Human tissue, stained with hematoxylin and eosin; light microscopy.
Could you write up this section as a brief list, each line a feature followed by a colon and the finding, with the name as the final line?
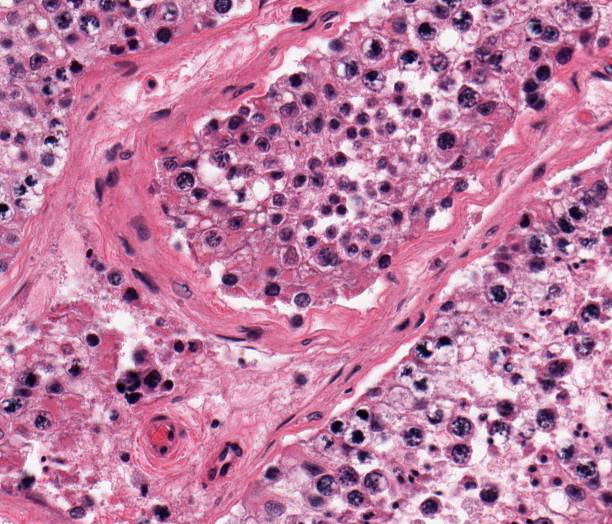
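Unit: rounded, packed with cells, upper centre, thick pink fibrous wall
Surroundings: similar cells filling the field on the left and right
Nuclei: in large cells within and around the unit, round, many with a prominent dark nucleolus
Cytoplasm: in many large cells pale, clear or finely vacuolated
Wall: pink collagen bands holding scattered elongated spindle-shaped nuclei
Name: testis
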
